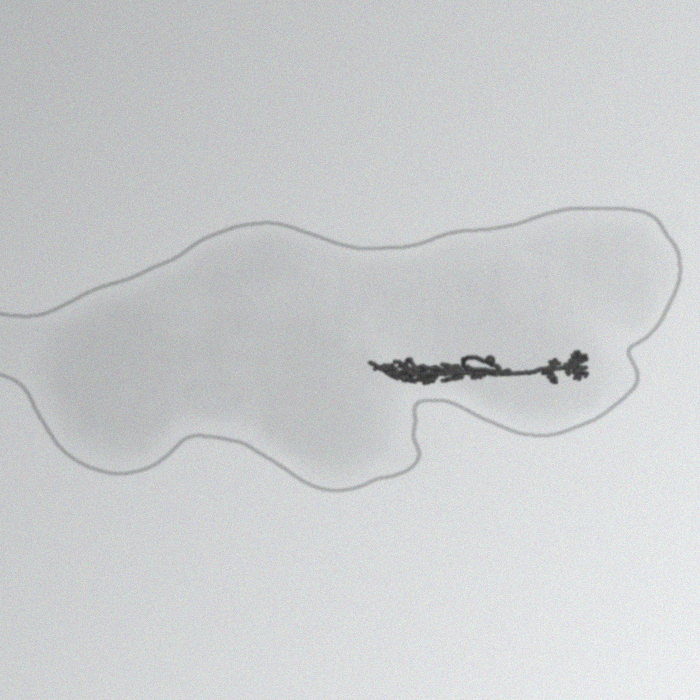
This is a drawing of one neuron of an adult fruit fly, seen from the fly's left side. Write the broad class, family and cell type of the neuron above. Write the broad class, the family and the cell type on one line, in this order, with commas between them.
nerve-cord intrinsic neuron, hemilineage 09A, IN09A039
